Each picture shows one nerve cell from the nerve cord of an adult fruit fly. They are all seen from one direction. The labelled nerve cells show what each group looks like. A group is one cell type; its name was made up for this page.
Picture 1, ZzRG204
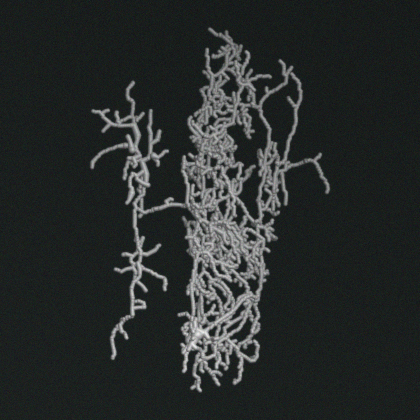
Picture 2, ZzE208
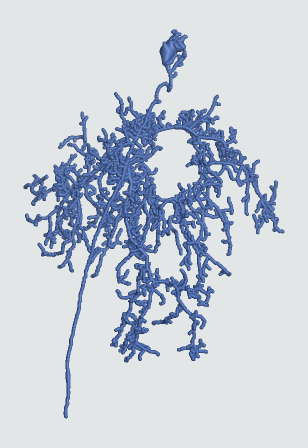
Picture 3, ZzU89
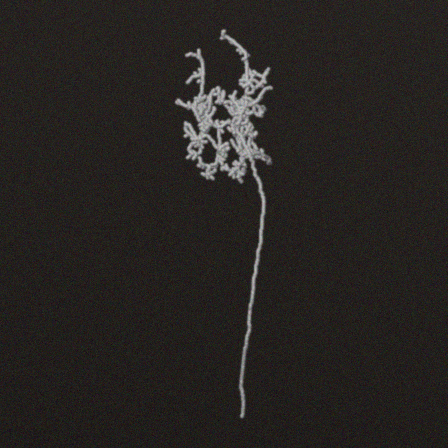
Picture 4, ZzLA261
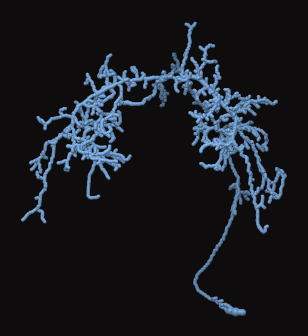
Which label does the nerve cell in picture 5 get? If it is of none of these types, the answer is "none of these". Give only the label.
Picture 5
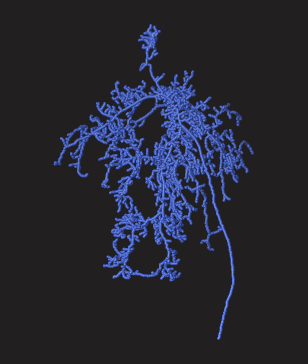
ZzE208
